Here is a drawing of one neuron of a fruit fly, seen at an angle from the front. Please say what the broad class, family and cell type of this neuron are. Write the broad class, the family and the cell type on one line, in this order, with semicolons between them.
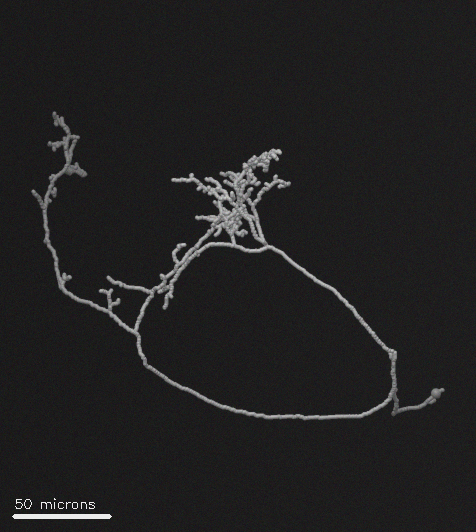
central-brain intrinsic neuron; hemilineage VLPl&p1_posterior; CB1897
